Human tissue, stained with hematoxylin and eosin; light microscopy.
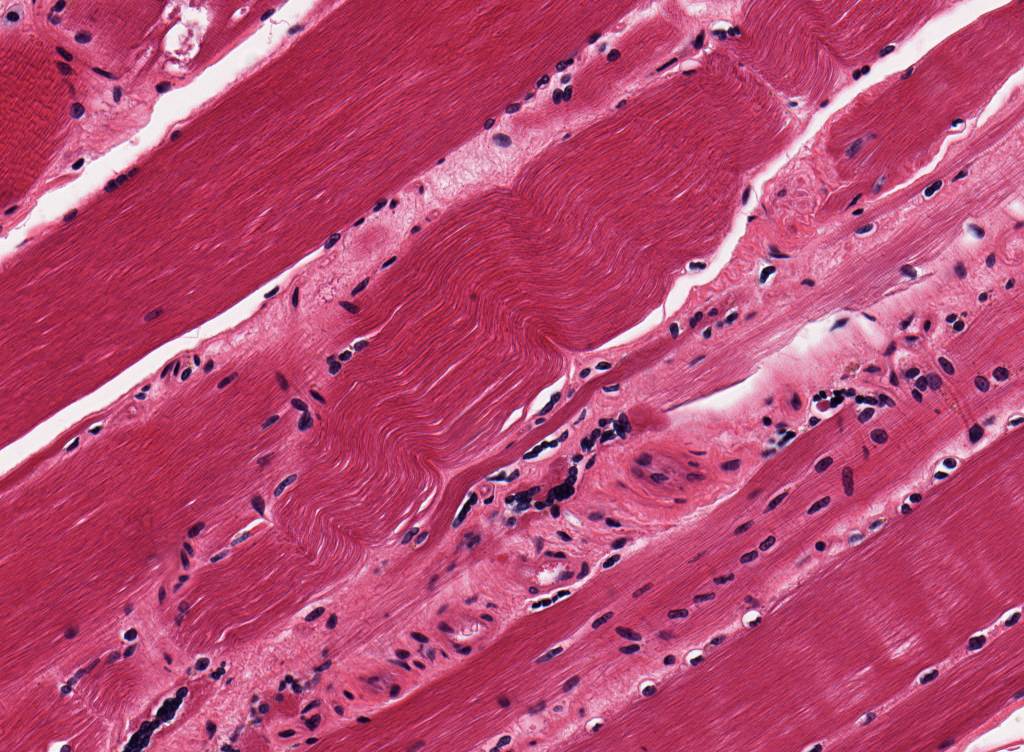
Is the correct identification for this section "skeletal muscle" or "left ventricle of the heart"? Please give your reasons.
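This is skeletal muscle rather than left ventricle of the heart. Check one, branching: the long, parallel fibres fill the field diagonally from lower left to upper right and are unbranched.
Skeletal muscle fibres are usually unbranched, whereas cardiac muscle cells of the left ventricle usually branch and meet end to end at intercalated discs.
Check two, nuclear position: the nuclei are dark, flattened ovals at the fibre edges, not in the centres.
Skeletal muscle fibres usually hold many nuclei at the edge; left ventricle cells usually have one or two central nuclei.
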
